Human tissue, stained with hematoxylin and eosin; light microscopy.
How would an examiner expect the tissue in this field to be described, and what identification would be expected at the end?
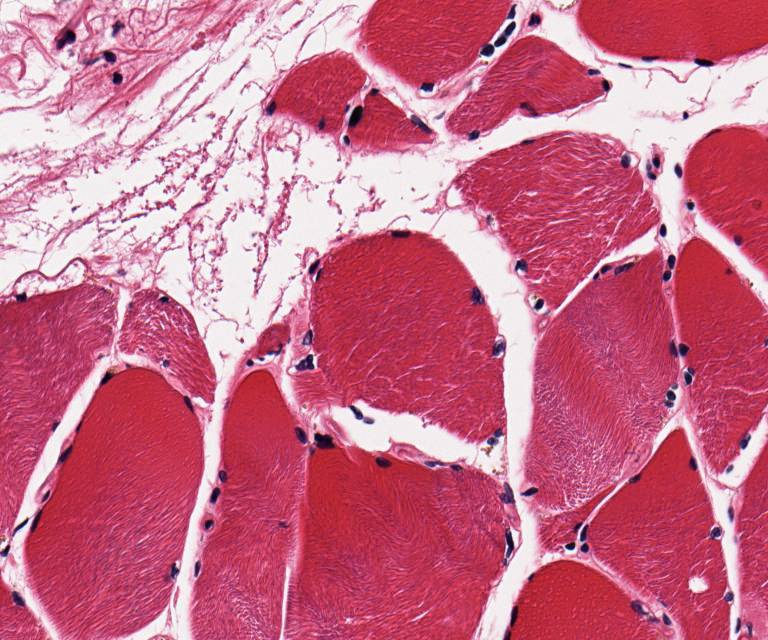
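See how the nuclei sit at the edges of the fibres, not in the middle? They're small, dark, and flattened or oval. The fibre cytoplasm takes eosin a deep red, and at the upper left there's loose connective tissue with wavy pink fibres. This is skeletal muscle.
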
